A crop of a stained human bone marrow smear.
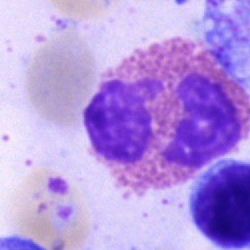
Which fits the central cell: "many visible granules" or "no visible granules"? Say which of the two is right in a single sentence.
What is seen in the cytoplasm of this cell is many granules.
